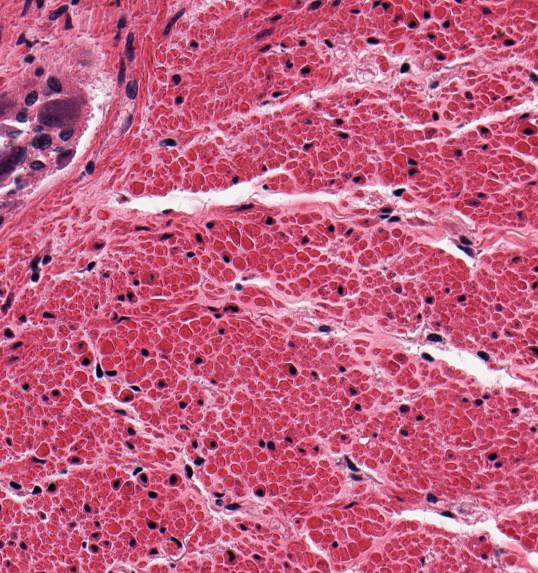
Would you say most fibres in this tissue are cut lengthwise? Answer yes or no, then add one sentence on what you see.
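No. Most of the field is filled by muscle fibres cut in cross-section, showing as small, closely packed round-to-polygonal profiles.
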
